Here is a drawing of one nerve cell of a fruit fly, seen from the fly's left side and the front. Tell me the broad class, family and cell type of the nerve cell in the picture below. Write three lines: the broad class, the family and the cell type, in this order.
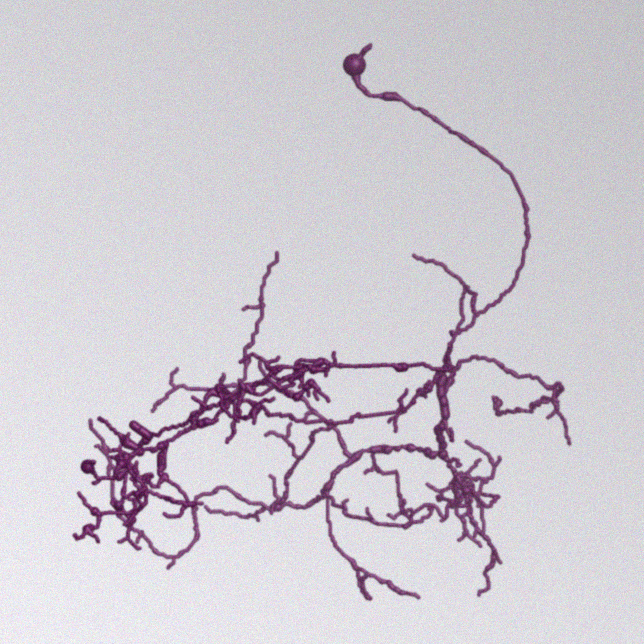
central-brain intrinsic neuron
hemilineage SLPad1_posterior
CB1149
